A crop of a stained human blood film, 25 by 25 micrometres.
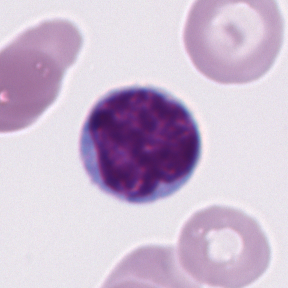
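Typical lymphocyte in a stained smear of human peripheral blood, shown as the central cell. Its nucleus measures about 10 micrometres across and occupies about 80% of the cell's area. The chromatin is dark purple and coarsely clumped. Pale blue cytoplasm forms only a thin rim around the nucleus and is widest on the left side of the cell.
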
